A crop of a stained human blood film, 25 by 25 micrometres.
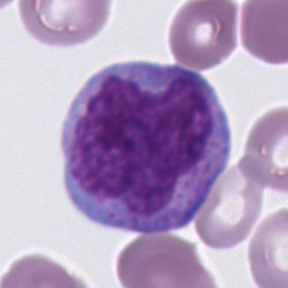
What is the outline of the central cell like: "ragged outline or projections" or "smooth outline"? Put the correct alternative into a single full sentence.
The outline of the cell is smooth, not rough.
